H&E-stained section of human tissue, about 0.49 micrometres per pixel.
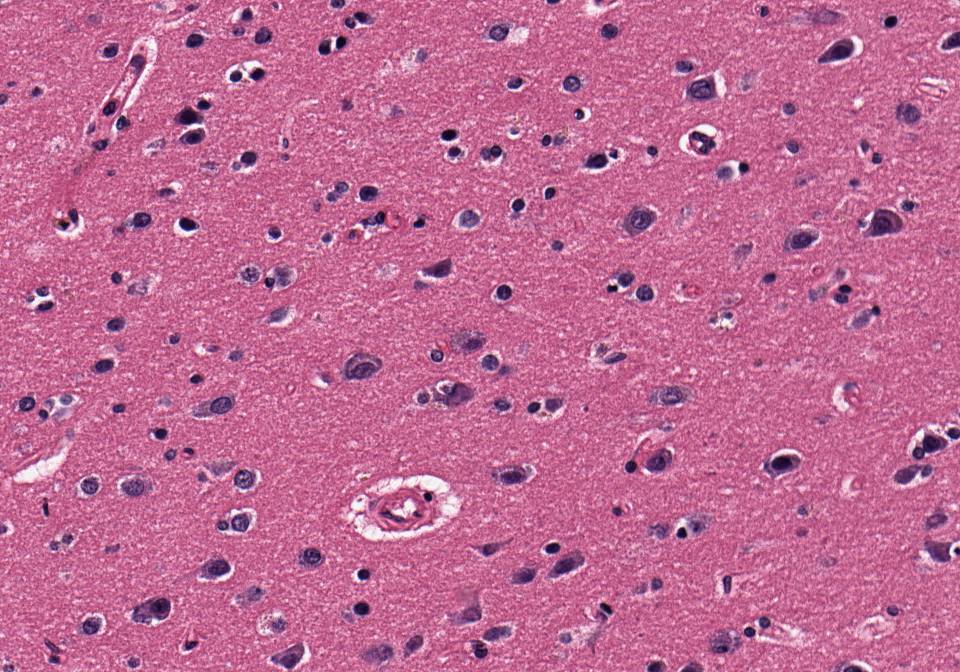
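Cerebral cortex. A fairly uniform pink, finely granular matrix, a fine feltwork without coarse collagen bundles, fills the field, with cells scattered singly and no organised units. Small, round, dark-staining nuclei with little visible cytoplasm, evenly spread, outnumber the neurons. Lower centre: a small vessel in cross-section, ringed by a clear empty space.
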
